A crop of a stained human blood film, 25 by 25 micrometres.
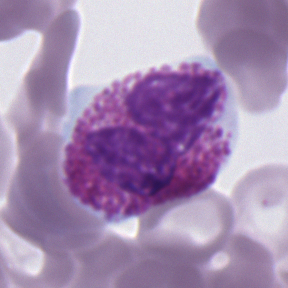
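Eosinophil, the central cell in a stained smear of peripheral blood. First, its nucleus has two lobes. Second, coarse round granules pack the cytoplasm. Third, those granules are reddish-pink. Last, a narrow rim of pale bluish cytoplasm without granules shows at the cell edge.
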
